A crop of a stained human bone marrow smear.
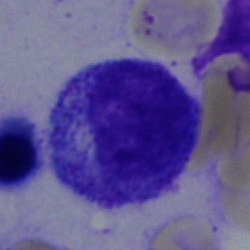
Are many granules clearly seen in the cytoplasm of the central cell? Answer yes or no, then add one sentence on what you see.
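Yes. Coarse purple granules are scattered through the cytoplasm.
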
